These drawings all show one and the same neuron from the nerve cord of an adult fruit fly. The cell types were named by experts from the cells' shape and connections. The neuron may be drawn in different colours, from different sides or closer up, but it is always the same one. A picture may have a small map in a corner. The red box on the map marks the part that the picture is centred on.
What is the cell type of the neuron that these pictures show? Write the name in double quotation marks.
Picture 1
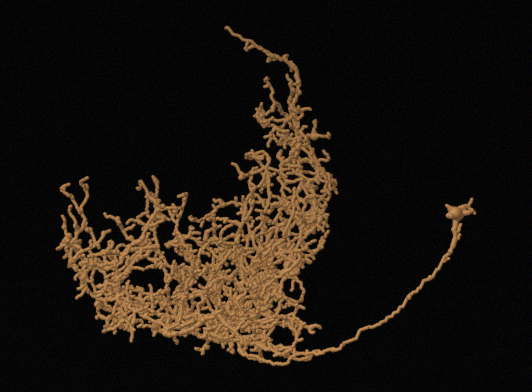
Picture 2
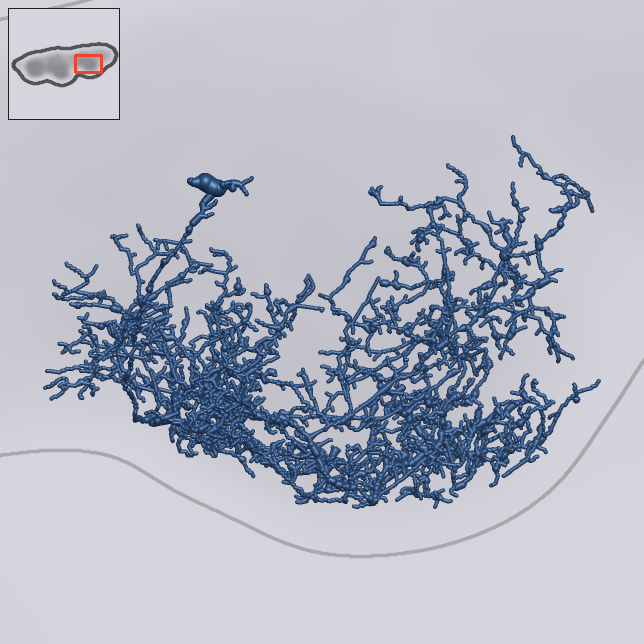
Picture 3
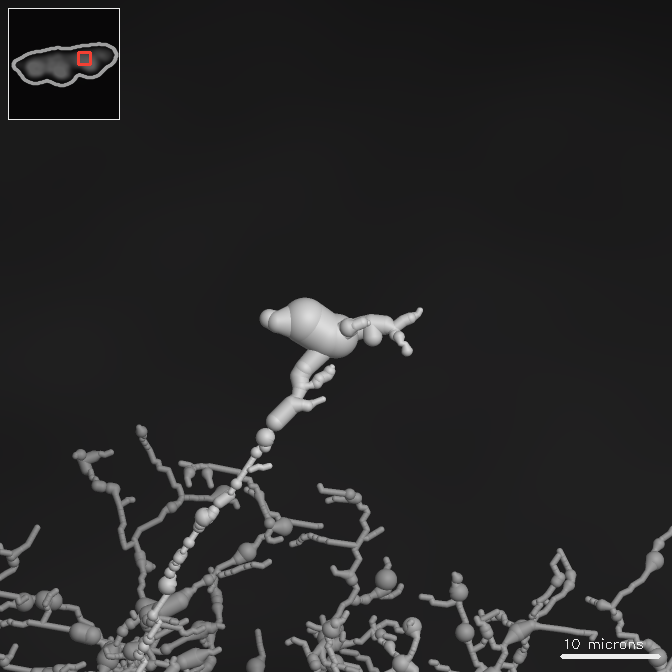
"IN09B005"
